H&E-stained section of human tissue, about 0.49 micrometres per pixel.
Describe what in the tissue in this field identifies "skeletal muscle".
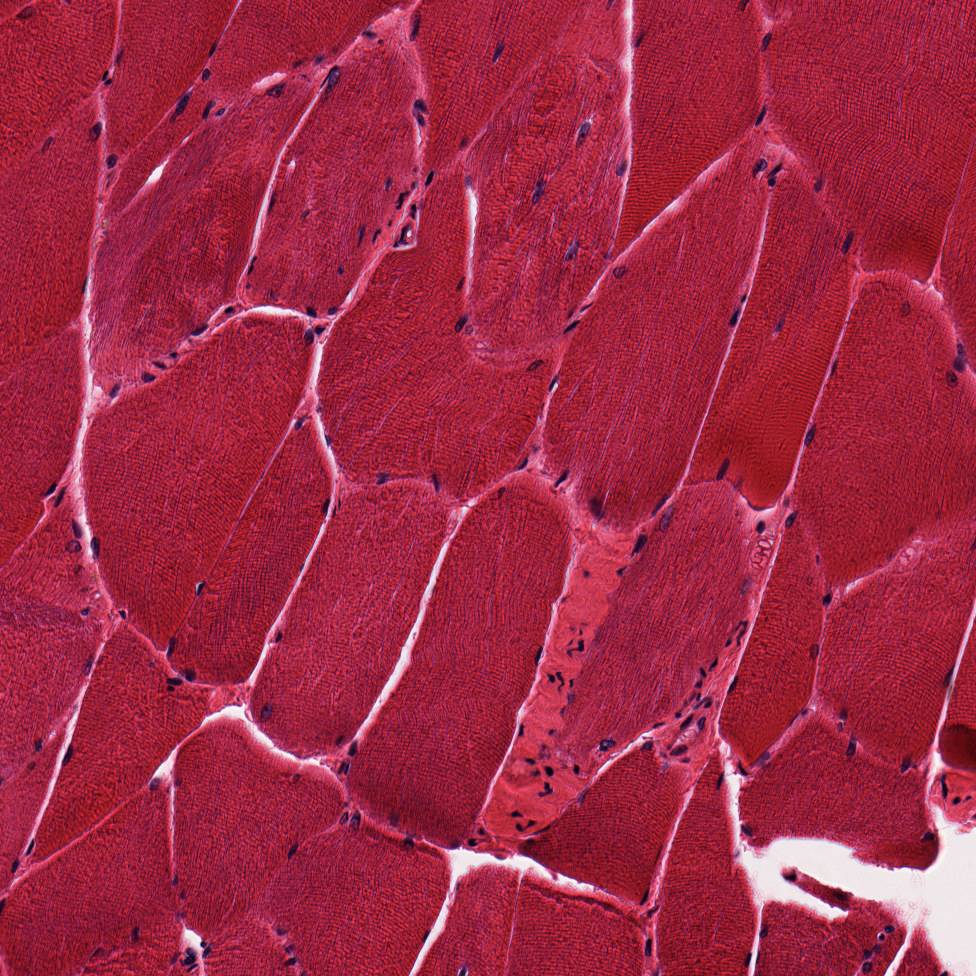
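In this field the tissue is skeletal muscle.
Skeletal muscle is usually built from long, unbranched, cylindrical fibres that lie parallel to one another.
This matches the fibre profiles here, most of which are elongated in the same direction, from lower left toward upper right.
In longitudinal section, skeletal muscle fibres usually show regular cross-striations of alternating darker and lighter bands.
The muscle nuclei are small, flattened and darkly stained, and they sit at the edges of the fibres rather than in their centres. In the lower centre, a wider band of paler pink connective tissue with scattered nuclei runs between the fibres.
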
